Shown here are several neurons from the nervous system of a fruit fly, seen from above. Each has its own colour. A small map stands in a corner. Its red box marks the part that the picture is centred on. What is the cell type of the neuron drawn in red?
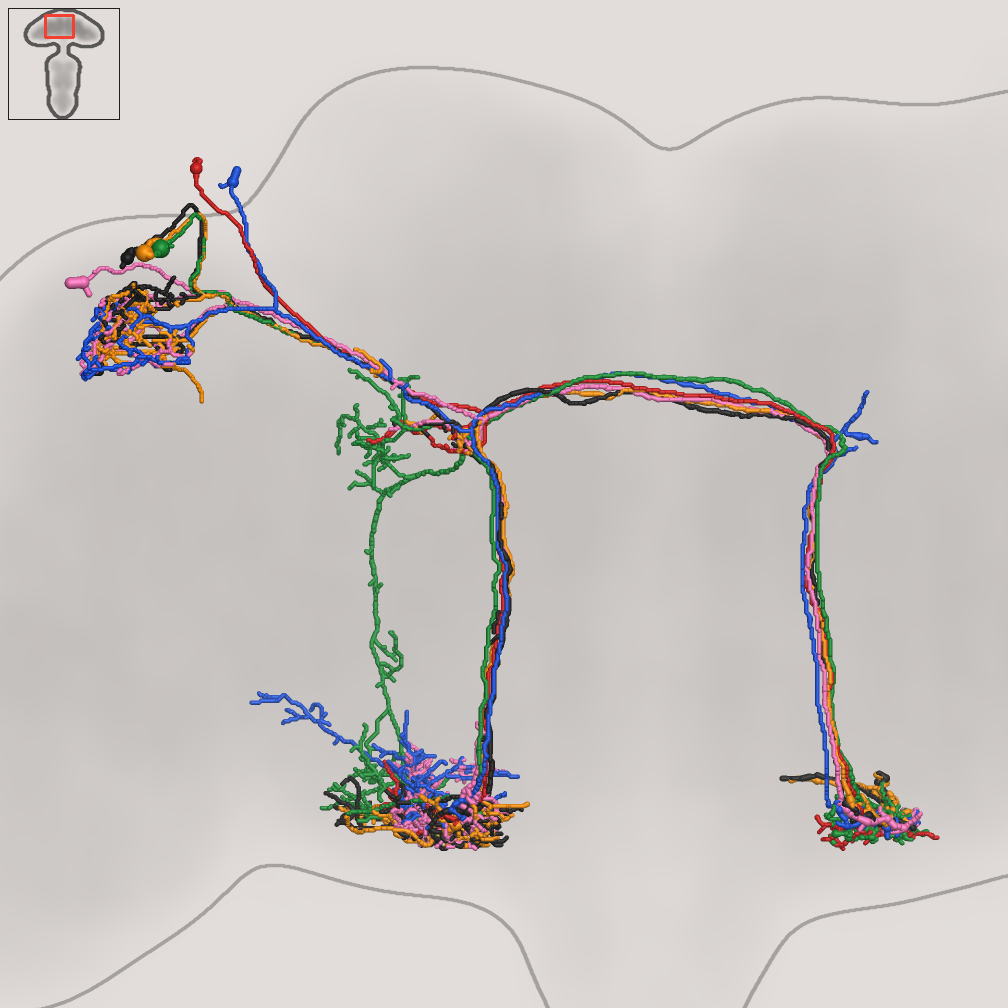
PS087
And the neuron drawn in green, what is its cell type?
PS081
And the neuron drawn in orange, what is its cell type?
PS083_c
